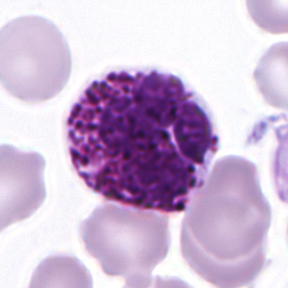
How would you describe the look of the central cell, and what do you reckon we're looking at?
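Look first at the shape: the outline of the central cell is roughly round. Now notice the granules, dark purple to nearly black. The nucleus appears lobed, and on the right a pale cleft marks off one lobe. Between the granules you can glimpse a little pale lilac cytoplasm. This cell is a basophil.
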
